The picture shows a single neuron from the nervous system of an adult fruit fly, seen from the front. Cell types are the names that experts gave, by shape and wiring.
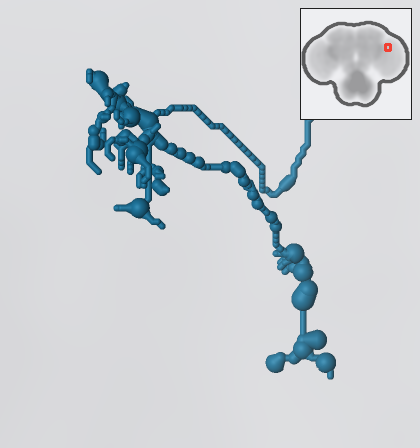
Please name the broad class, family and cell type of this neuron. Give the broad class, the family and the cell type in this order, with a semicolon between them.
optic-lobe intrinsic neuron; T; T5c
